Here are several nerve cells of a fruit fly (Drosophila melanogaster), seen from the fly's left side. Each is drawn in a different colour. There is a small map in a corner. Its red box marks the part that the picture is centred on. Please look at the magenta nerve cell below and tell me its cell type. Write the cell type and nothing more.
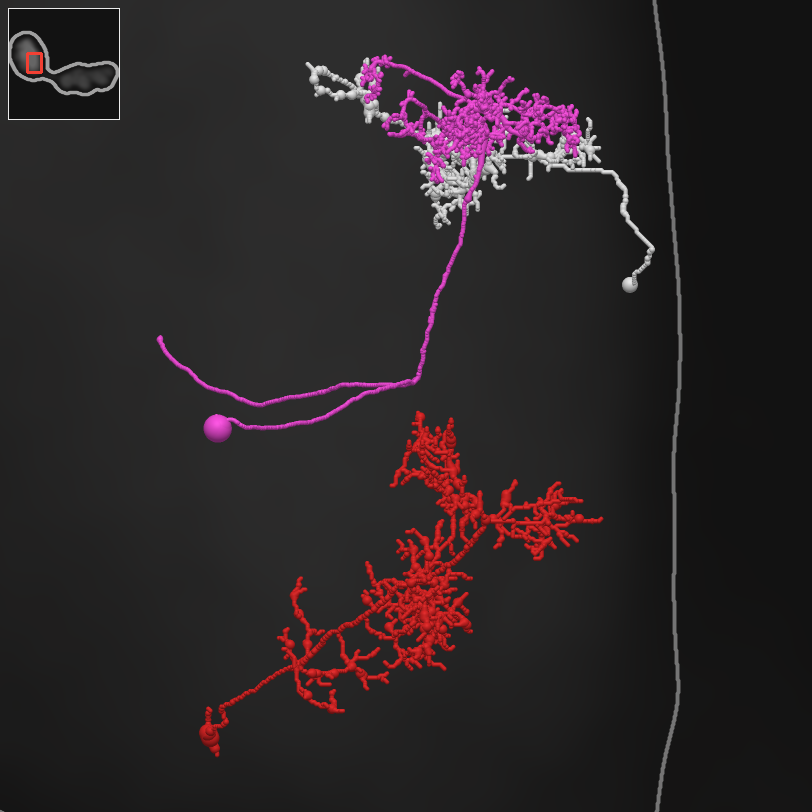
TmY14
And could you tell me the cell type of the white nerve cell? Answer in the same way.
Y3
